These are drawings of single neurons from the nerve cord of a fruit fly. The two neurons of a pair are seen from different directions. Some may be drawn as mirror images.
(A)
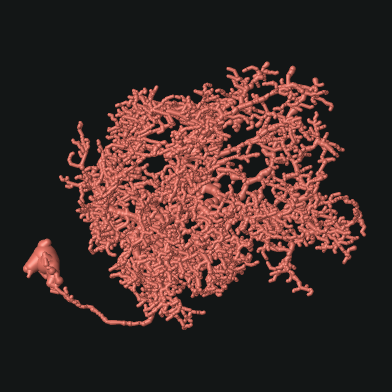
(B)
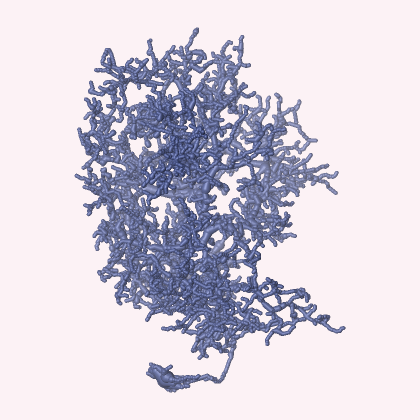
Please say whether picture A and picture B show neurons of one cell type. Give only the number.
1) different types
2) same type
2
